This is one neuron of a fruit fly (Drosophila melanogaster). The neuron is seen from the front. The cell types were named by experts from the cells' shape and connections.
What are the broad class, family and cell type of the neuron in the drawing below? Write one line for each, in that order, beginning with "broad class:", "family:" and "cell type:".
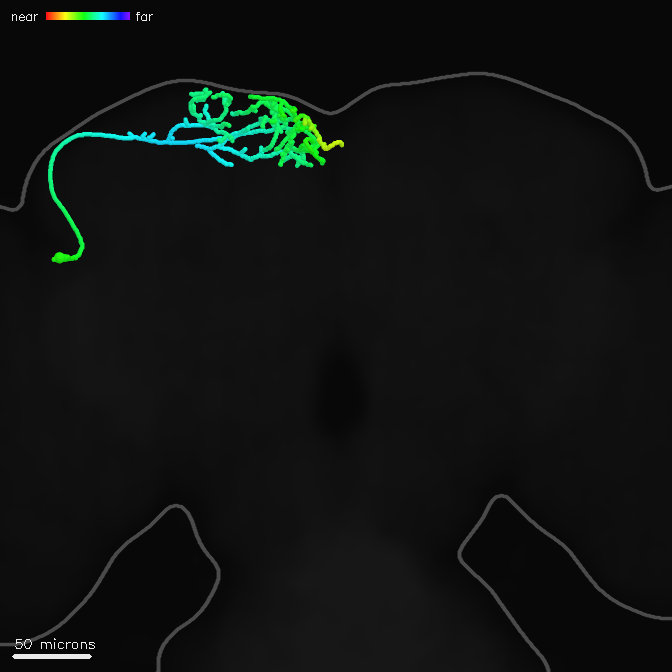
broad class: central-brain intrinsic neuron
family: hemilineage SLPav1_lateral
cell type: LNd_c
